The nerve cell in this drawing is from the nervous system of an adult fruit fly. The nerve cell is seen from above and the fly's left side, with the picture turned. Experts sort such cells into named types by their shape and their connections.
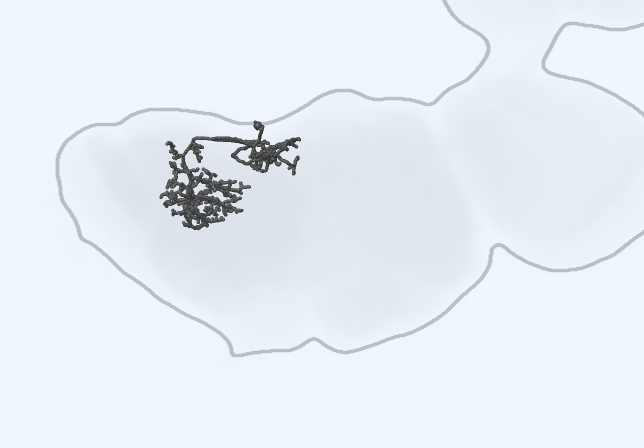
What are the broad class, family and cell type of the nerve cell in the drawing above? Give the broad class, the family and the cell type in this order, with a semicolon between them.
visual projection neuron; LoVP; LoVP28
